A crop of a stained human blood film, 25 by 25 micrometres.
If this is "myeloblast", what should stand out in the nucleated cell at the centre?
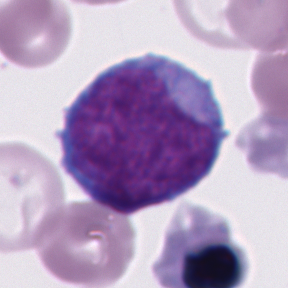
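In this myeloblast, the nucleus is about 13 micrometres across within a cell of about 14 micrometres, and it fills about 80% of the cell's area.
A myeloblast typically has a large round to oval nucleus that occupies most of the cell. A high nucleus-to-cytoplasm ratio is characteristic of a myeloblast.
The large share of the cell taken up by the nucleus here fits that pattern. The chromatin is finely stippled purple, without coarse dark clumps, and no vacuoles are seen in the cytoplasm. The cell outline is roughly round with a few gently flattened sides, and small pointed blebs project from its left and right edges.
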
